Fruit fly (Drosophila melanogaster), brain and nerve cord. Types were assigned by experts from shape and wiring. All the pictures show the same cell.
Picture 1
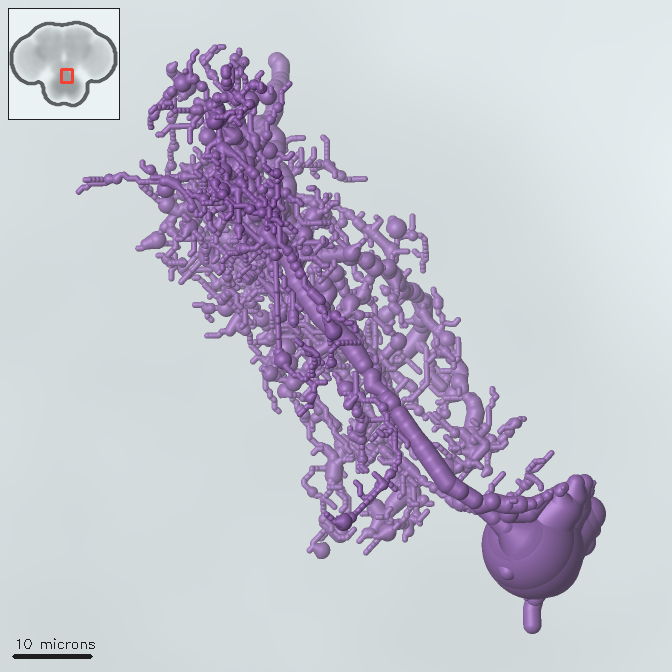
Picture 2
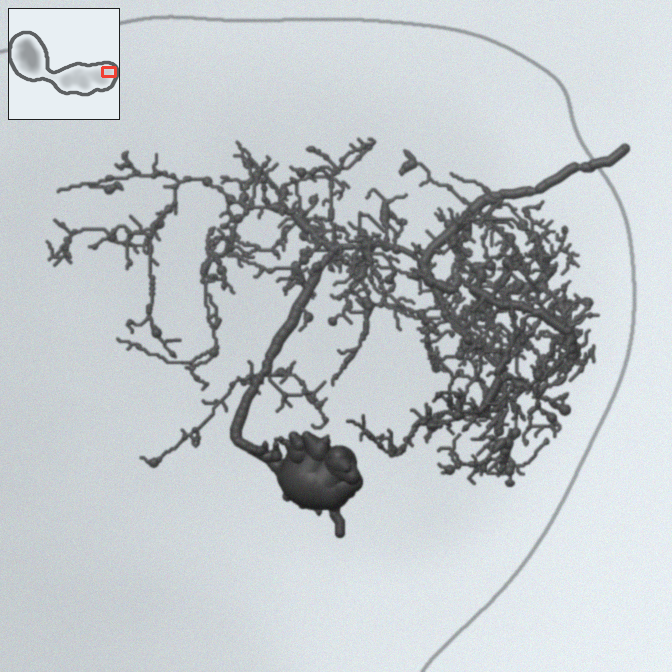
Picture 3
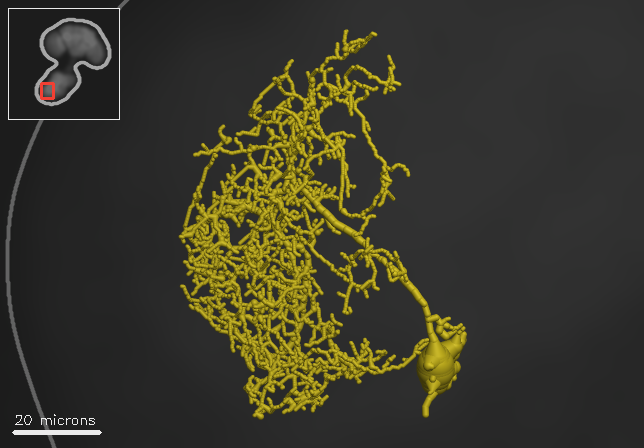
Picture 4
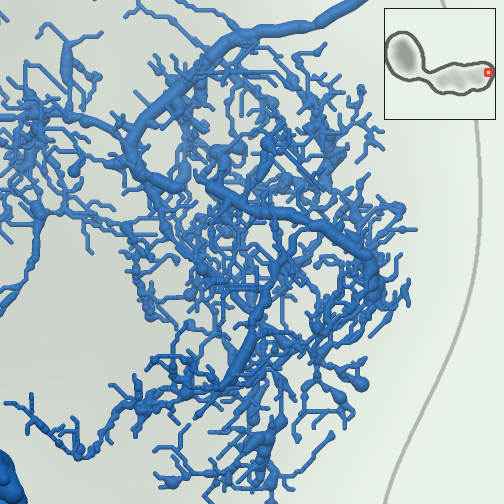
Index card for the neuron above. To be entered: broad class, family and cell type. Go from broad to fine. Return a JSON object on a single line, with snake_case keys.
{"broad_class": "motor neuron of the nerve cord", "family": "MNad", "cell_type": "MNad22"}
